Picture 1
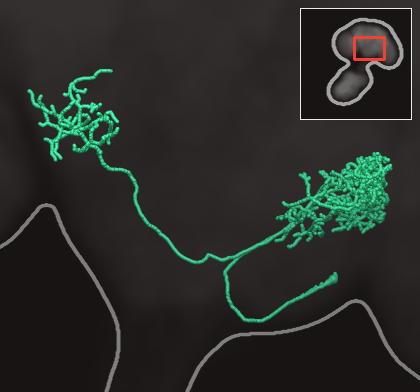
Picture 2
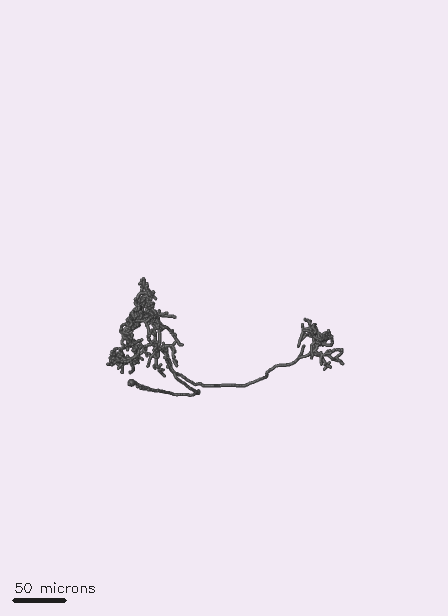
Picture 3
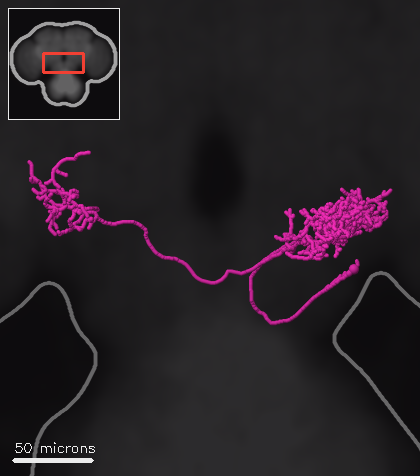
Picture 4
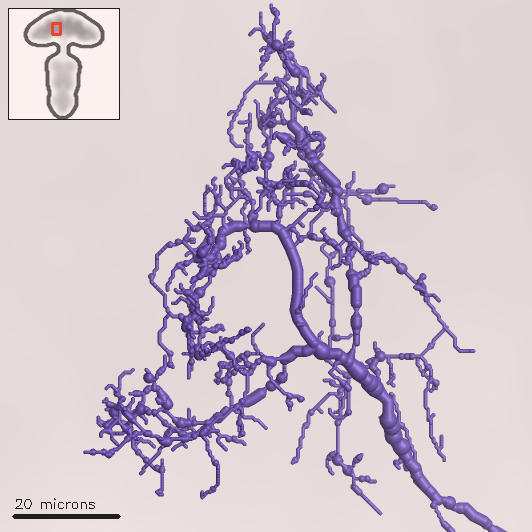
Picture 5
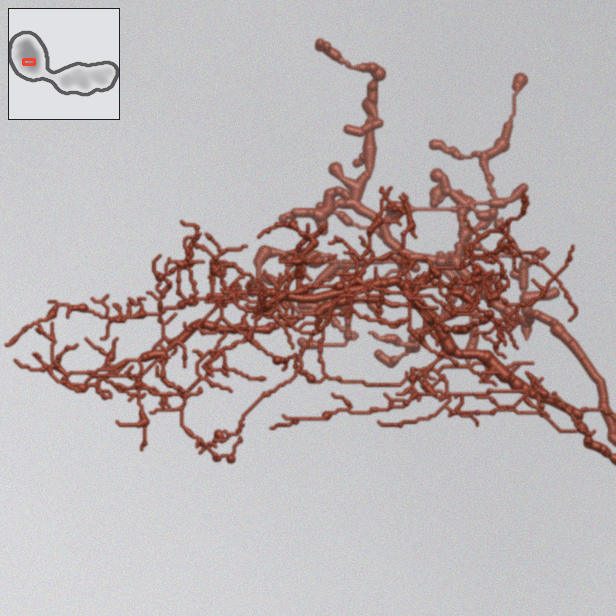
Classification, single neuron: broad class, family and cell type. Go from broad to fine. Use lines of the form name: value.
broad class: central-brain intrinsic neuron
family: hemilineage LB3
cell type: AMMC011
